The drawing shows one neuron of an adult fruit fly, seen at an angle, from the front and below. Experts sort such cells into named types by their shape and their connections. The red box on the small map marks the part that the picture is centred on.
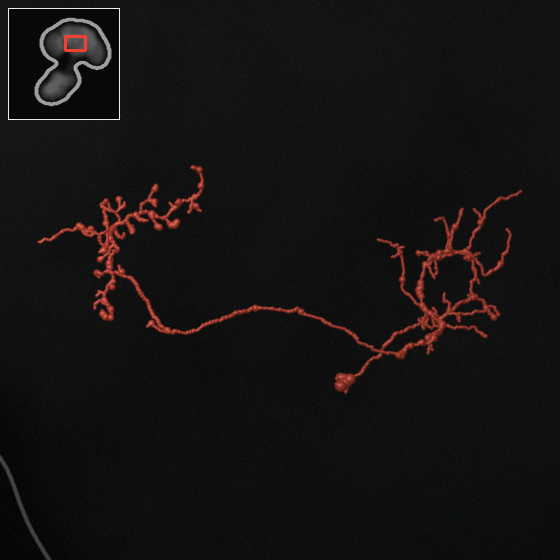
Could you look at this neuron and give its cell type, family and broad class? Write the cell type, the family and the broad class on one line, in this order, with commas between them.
PS247, hemilineage DM4_ventral, central-brain intrinsic neuron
